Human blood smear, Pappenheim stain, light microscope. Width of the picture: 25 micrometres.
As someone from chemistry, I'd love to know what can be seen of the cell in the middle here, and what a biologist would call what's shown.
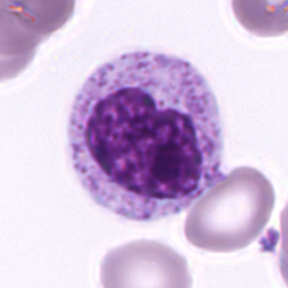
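The cell has a round, smooth outline and is about 14 micrometres across. Its nucleus carries a notch at the upper edge, which gives it a bean shape. The chromatin is coarse and clumped, with paler gaps between dark patches. Fine purple granules are scattered through the whole cytoplasm. The cell is a metamyelocyte.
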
